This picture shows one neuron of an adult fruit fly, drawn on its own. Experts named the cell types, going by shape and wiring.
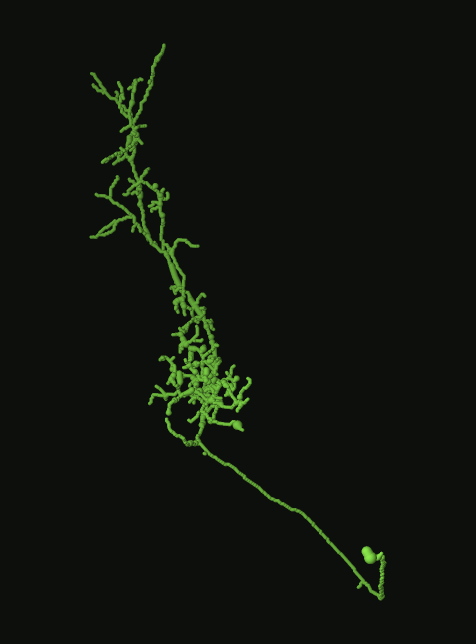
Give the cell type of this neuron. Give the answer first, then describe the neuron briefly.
Its cell type is AMMC025. Its broad class is central-brain intrinsic neuron. The cell body can be seen at the lower right of the picture. The picture shows dozens of branch ends.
